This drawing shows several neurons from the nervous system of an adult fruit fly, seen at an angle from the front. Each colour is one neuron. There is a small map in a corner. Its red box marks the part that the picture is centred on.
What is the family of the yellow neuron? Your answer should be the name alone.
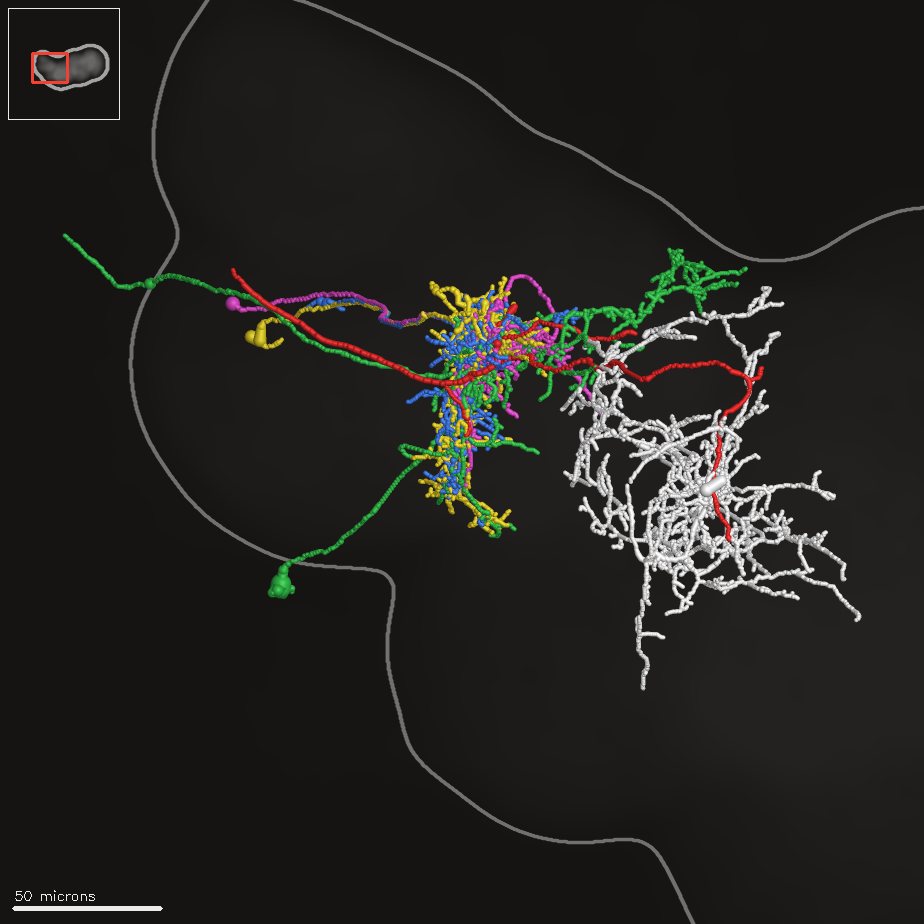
hemilineage 03B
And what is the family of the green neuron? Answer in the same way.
hemilineage 16B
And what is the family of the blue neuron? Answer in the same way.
hemilineage 03B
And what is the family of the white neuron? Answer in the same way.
hemilineage 17A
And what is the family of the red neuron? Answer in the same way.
class mechanosensory proprioceptive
